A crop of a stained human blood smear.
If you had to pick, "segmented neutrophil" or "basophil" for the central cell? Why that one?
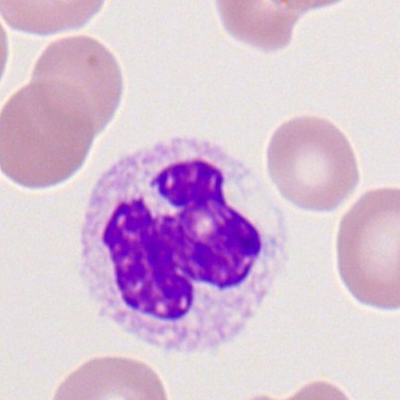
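This is a segmented neutrophil rather than a basophil. Fine, small lilac granules are scattered through its cytoplasm.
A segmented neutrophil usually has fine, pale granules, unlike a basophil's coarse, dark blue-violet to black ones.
Its nucleus is divided into several connected lobes.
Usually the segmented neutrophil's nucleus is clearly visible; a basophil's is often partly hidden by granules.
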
